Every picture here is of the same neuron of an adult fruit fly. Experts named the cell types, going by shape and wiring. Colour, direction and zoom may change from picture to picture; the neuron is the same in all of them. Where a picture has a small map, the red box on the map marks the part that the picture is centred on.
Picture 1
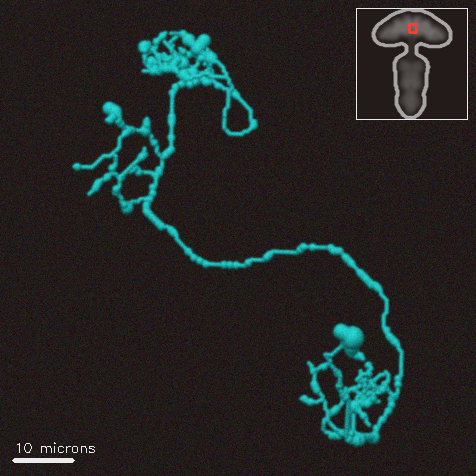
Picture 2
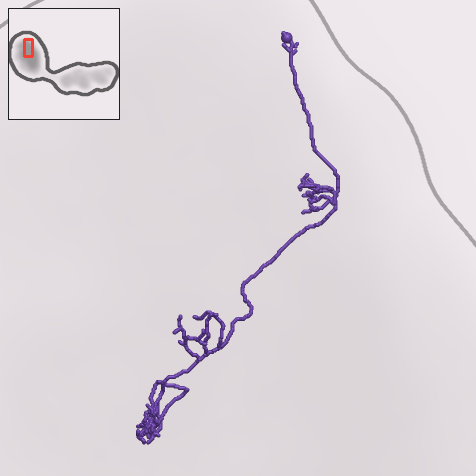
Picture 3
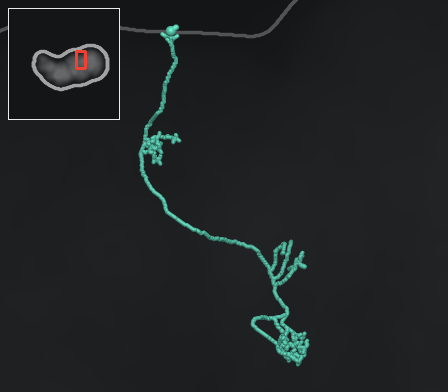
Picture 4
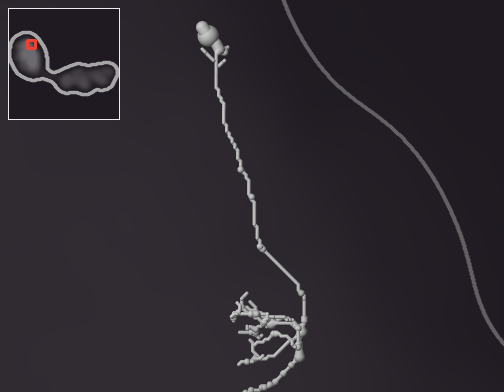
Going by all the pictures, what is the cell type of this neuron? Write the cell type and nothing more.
PFNa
